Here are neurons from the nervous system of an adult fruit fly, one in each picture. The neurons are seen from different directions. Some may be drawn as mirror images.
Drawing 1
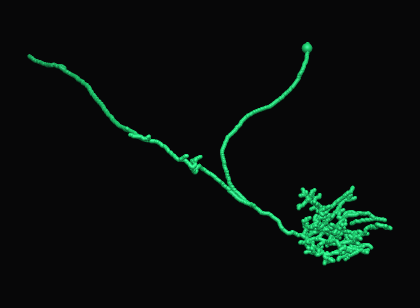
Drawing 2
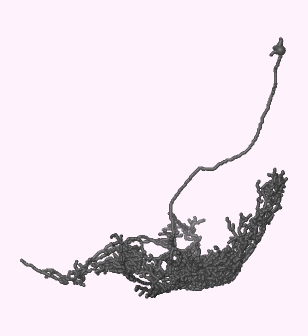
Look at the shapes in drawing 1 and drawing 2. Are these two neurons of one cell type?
no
